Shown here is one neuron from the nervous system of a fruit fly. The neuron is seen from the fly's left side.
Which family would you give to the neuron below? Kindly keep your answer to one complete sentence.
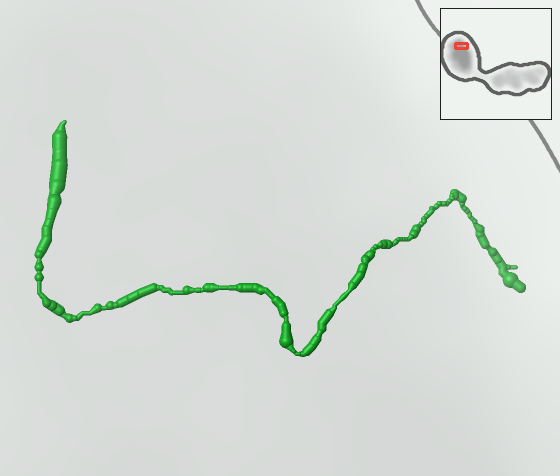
This neuron is within the family class visual.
